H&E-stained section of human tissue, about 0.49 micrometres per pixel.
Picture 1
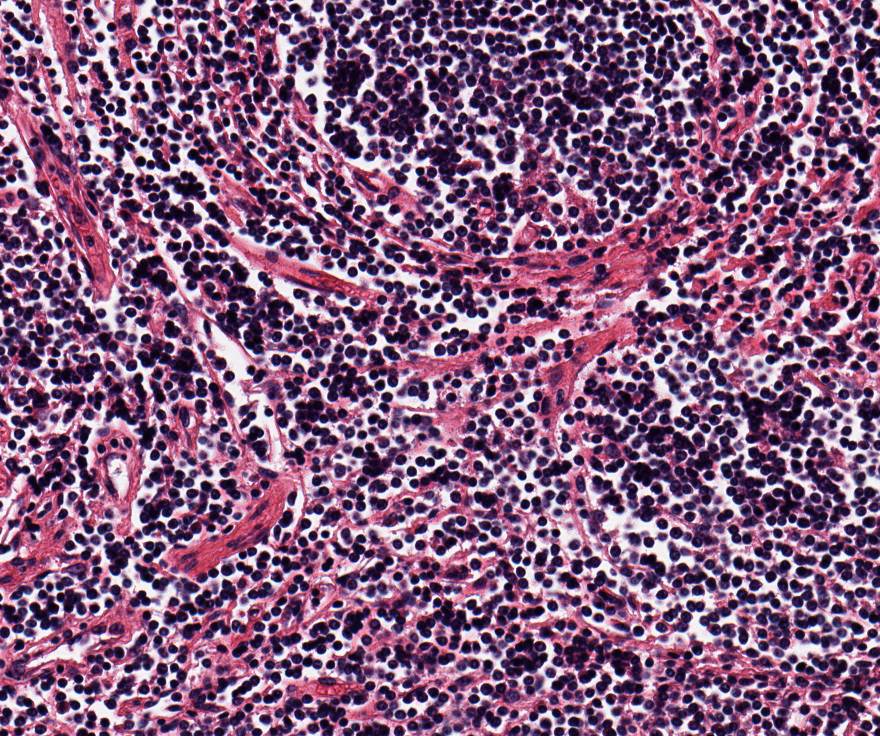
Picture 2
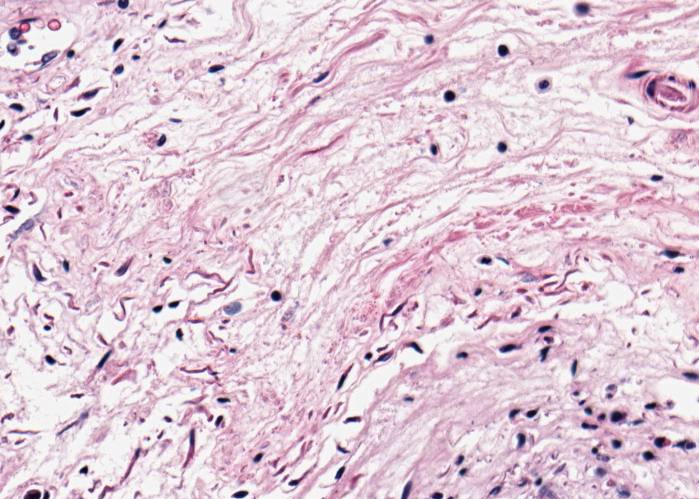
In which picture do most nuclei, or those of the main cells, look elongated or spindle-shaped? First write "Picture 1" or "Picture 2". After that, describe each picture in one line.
Picture 2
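What picture 1 shows: Most cells are lymphocytes with small round dark nuclei and scant cytoplasm.
What picture 2 shows: Sparse spindle cells with slender, elongated, dark nuclei lie scattered among the fibres.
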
